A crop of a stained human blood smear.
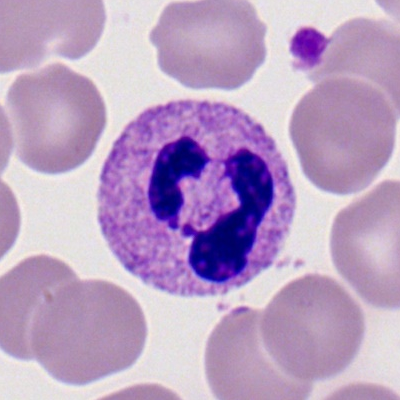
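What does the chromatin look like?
Dense and dark purple.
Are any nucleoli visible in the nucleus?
None are.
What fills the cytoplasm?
Fine lilac granules, with no vacuoles among them.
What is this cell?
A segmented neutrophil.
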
